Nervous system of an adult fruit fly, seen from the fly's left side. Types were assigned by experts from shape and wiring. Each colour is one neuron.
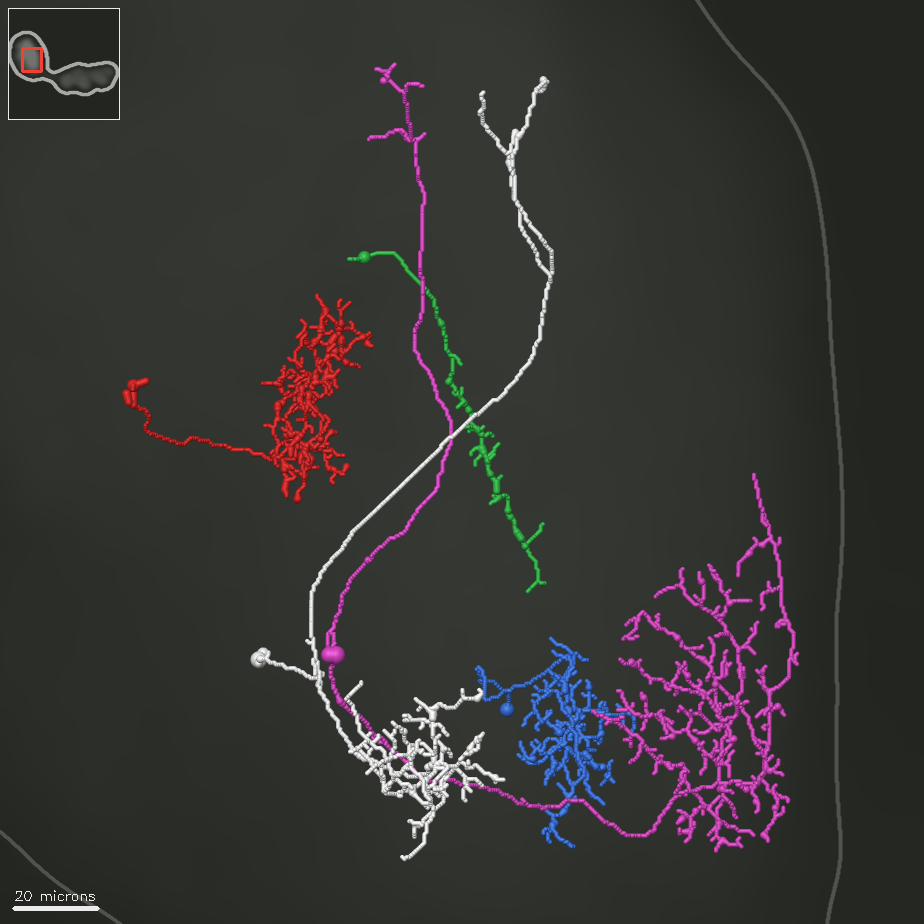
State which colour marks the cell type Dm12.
red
